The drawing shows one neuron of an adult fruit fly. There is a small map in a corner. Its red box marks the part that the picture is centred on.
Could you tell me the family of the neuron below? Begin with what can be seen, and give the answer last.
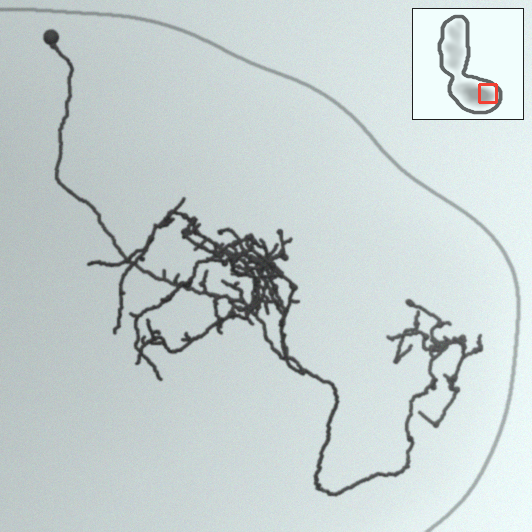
The cell body is at the upper left of the picture. The picture shows dozens of branch ends. It is a central-brain intrinsic neuron. Its family is hemilineage DM6_dorso_lateral.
